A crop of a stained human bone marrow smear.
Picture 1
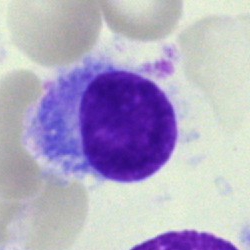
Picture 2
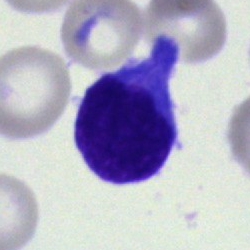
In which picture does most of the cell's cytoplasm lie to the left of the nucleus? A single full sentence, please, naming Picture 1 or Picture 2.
Picture 1 features a cell with its nucleus shifted toward the right.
